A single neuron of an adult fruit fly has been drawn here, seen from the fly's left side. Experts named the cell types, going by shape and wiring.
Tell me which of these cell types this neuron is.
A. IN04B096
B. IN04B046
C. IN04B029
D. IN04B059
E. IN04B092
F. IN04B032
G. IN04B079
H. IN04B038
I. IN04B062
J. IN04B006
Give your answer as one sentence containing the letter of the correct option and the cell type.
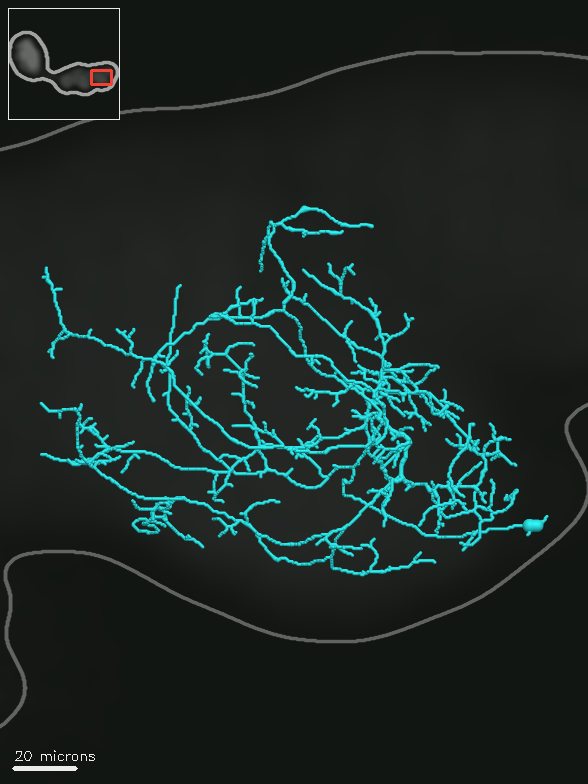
Option C states the cell type of the neuron, which is IN04B029.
